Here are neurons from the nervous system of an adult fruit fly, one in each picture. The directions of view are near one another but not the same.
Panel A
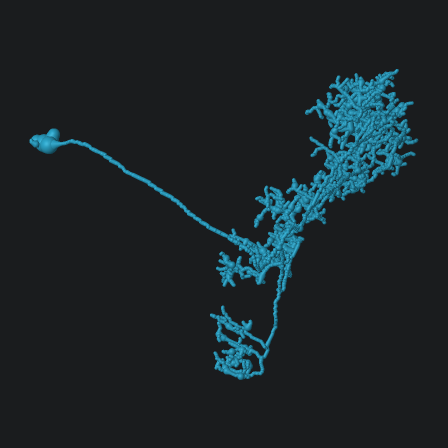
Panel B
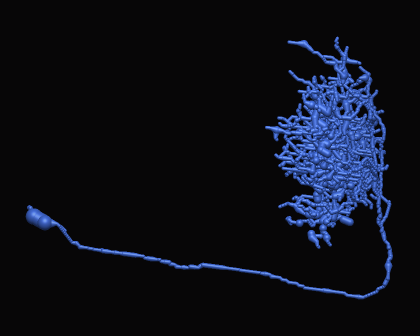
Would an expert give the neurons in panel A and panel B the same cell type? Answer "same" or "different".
different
